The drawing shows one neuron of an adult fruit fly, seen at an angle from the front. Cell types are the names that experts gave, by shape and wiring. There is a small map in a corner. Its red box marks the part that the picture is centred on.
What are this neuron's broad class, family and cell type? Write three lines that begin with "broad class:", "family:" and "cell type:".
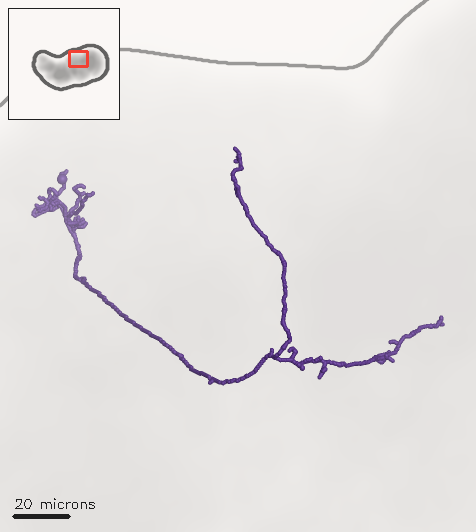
broad class: central-brain intrinsic neuron
family: class Kenyon Cell
cell type: KCa'b'-ap2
